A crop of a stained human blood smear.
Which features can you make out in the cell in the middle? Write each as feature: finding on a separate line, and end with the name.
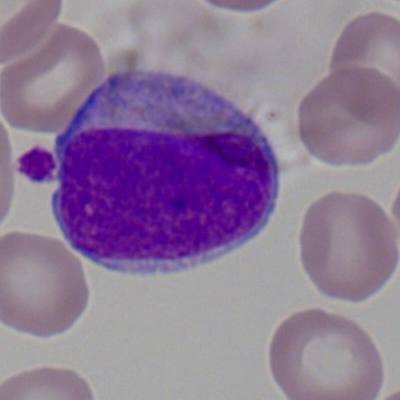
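Chromatin: finely stippled, not coarsely clumped
Nucleus: fills the lower part of the cell
Cytoplasm: mostly above the nucleus, only a thin rim along its sides and bottom
Colour: bluish, deepest blue at the cell margin
Name: myeloblast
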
